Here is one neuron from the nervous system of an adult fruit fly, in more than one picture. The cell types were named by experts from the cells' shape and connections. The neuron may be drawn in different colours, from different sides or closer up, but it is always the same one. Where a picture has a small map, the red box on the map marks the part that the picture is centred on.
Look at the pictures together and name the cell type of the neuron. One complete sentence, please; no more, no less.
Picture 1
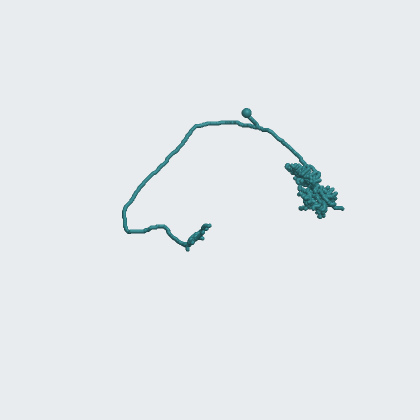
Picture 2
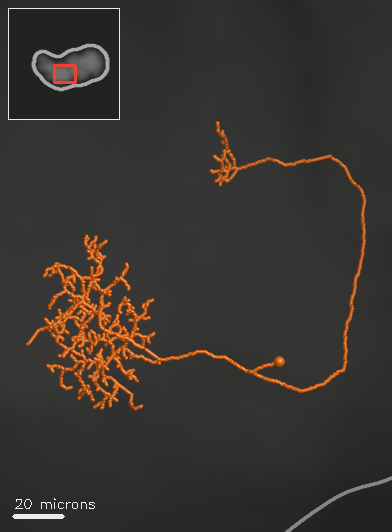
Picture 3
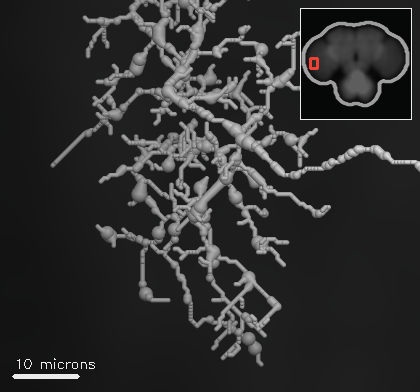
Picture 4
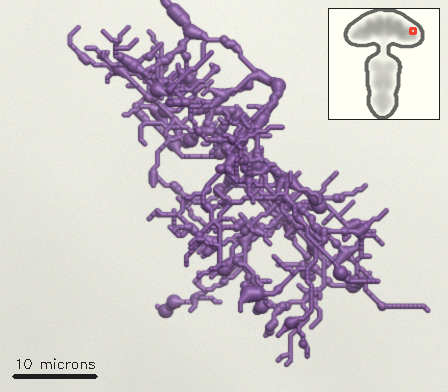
This neuron is typed as MeLo2.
